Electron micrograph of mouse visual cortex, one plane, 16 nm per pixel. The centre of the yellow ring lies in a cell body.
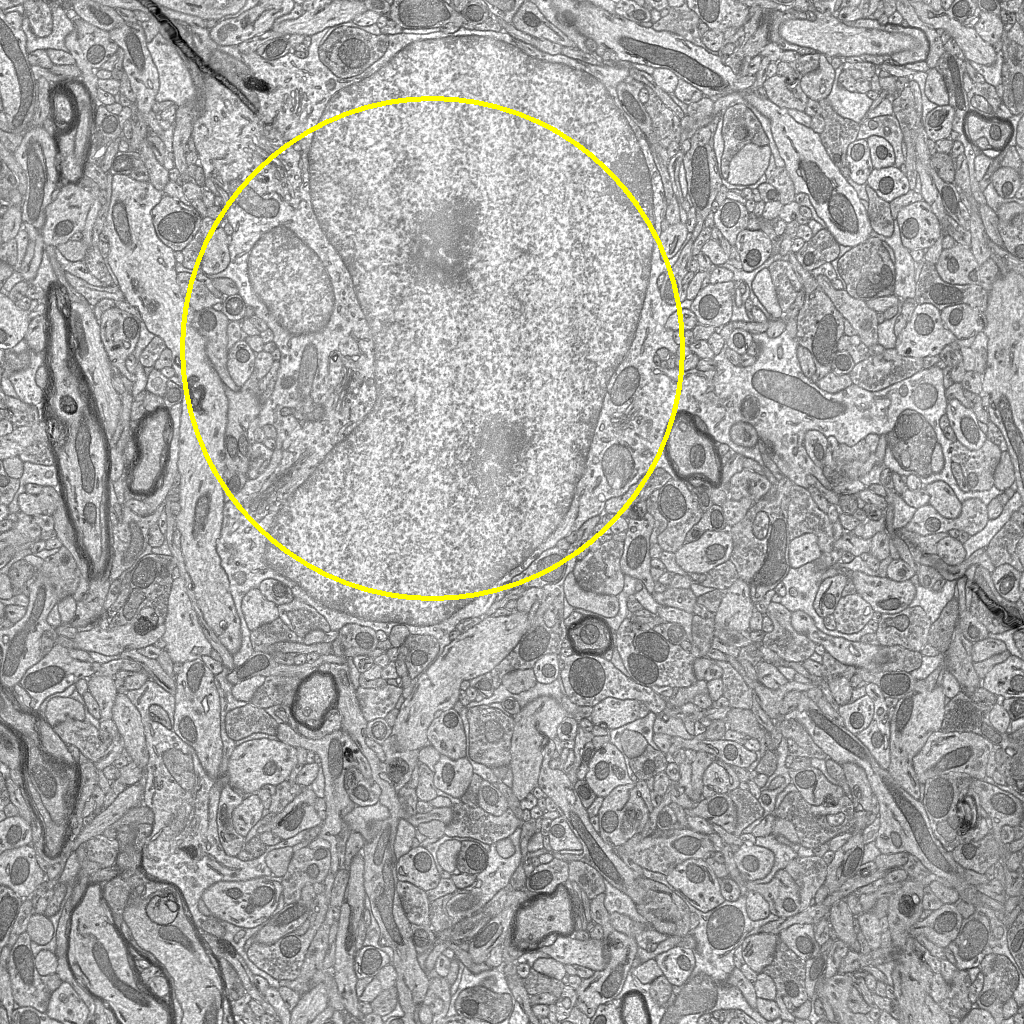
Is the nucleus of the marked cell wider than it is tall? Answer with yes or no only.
No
